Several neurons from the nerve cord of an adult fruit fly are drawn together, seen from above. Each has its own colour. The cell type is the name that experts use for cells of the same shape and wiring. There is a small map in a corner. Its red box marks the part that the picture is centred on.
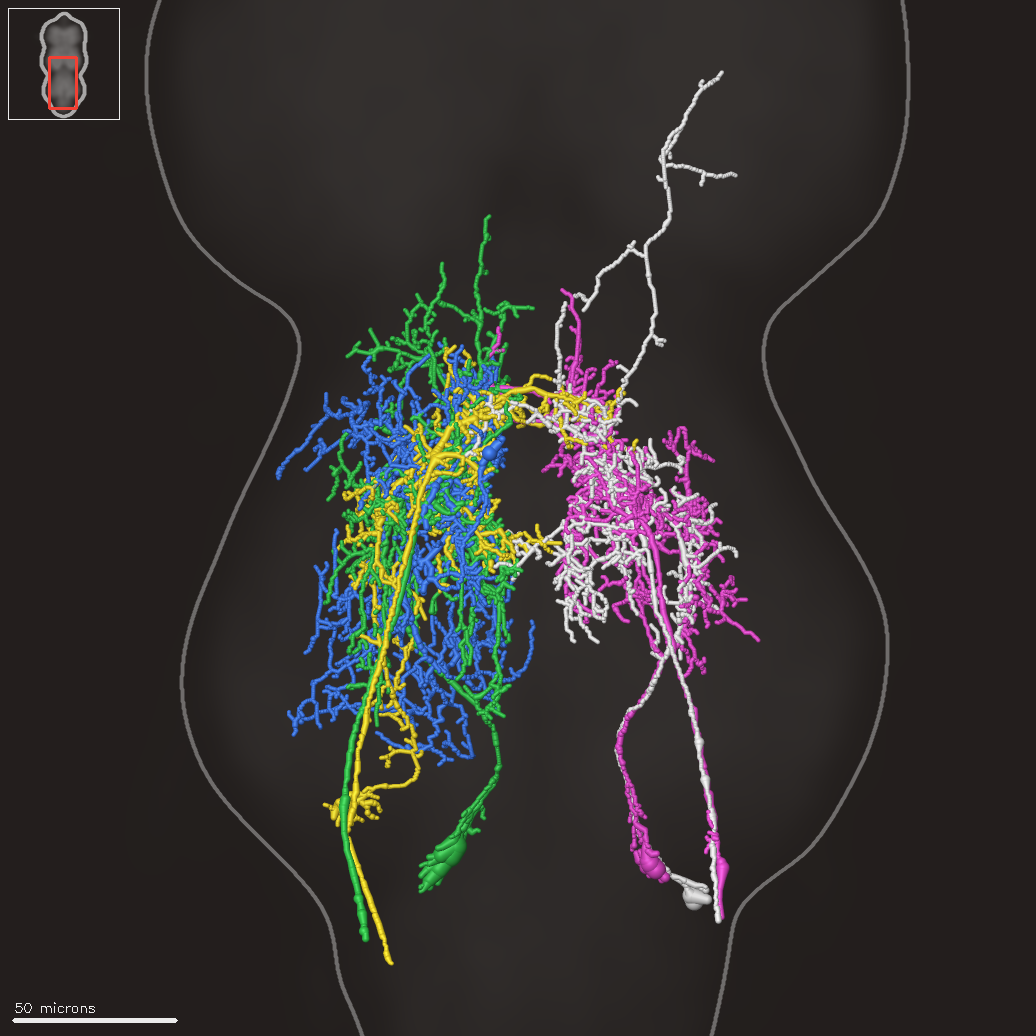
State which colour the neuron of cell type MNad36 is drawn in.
magenta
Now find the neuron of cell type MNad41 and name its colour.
green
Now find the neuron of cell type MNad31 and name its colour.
white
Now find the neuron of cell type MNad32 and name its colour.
yellow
